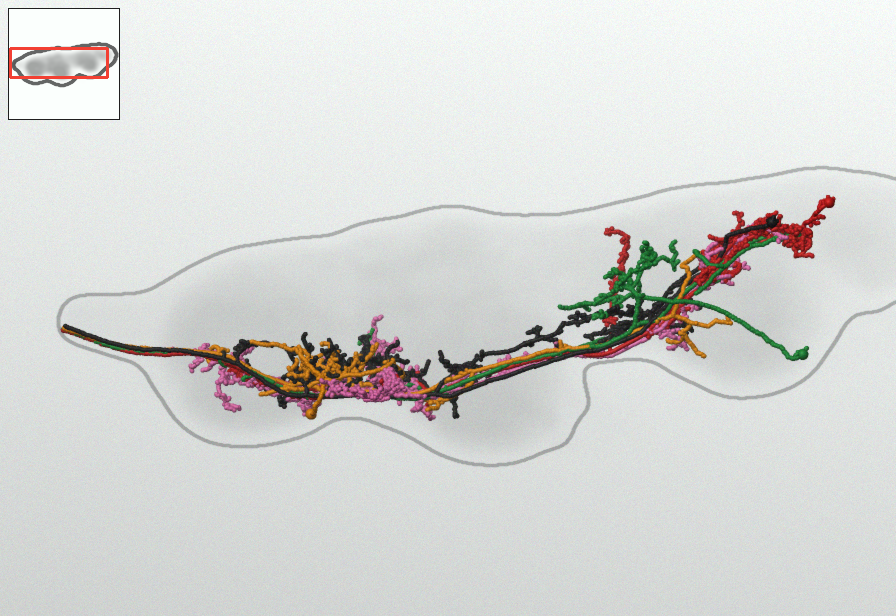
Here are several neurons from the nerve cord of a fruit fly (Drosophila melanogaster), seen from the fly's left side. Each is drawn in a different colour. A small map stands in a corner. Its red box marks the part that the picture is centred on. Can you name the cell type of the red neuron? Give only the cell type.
AN05B053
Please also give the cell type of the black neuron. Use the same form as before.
ANXXX102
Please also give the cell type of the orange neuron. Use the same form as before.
AN05B081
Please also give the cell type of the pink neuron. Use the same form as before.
DNge122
